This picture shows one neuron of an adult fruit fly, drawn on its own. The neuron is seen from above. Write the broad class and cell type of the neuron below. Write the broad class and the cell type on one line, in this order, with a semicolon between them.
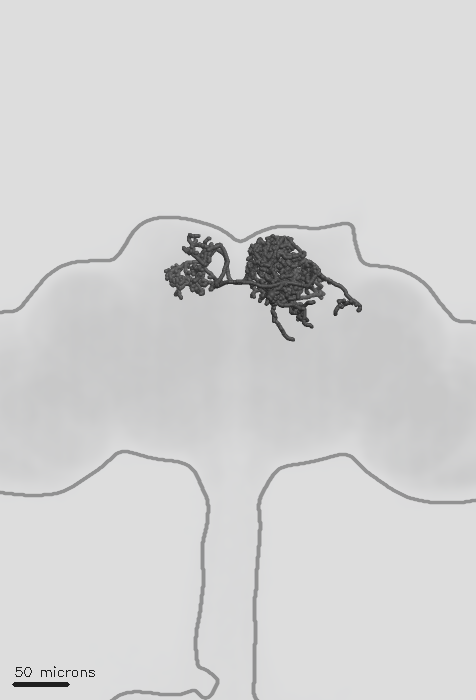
central-brain intrinsic neuron; CRE107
